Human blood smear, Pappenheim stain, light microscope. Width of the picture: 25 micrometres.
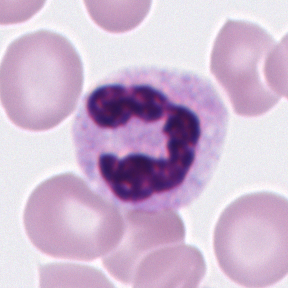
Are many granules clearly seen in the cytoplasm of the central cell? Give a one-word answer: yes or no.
Yes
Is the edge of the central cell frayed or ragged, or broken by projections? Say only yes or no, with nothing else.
No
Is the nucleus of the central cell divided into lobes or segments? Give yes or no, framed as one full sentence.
Yes, within this cell the nucleus is divided into lobes.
